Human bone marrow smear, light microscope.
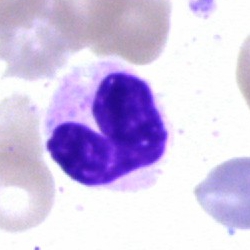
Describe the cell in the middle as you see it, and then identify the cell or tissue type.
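The cell has a roughly round, smooth outline. Its nucleus is bent into two broad lobes connected by a wide segment rather than a thin strand. Fine, small lilac-pink granules lie in the cytoplasm, and no vacuoles are present. The cell is a band neutrophil.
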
